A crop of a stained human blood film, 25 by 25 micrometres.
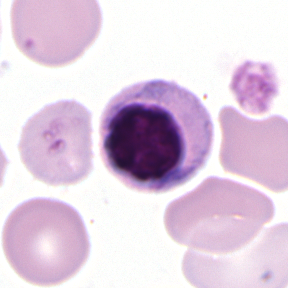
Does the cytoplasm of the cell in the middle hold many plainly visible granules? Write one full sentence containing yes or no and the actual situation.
No, no visible granules are present in the cytoplasm of the cell.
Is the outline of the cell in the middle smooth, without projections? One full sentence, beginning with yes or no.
Yes, what bounds this cell is a smooth, even outline.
